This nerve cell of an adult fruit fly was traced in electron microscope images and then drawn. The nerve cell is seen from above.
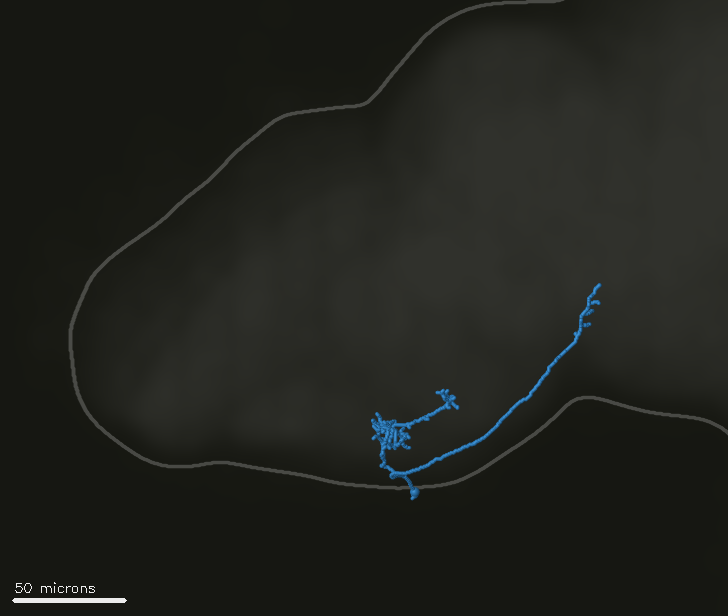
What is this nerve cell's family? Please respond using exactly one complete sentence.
The nerve cell takes LLPC as its family.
